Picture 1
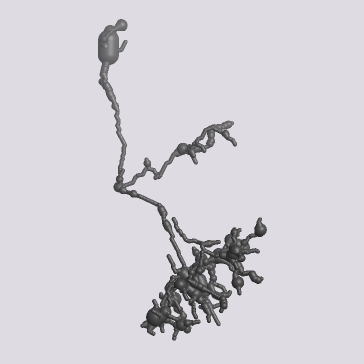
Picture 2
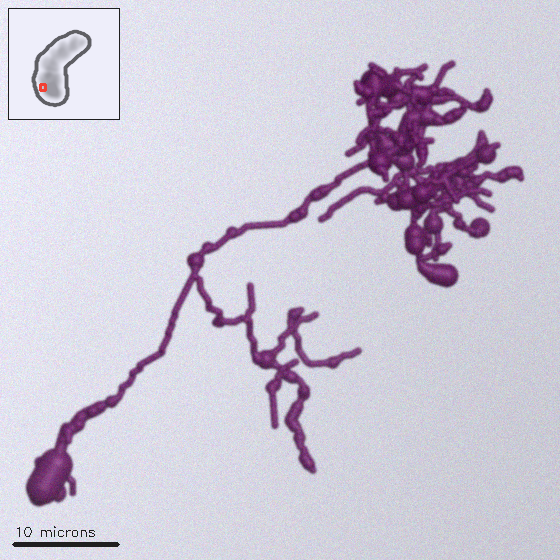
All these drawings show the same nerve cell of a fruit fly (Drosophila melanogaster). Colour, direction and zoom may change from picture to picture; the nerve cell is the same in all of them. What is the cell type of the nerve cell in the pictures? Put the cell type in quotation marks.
"Dm10"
